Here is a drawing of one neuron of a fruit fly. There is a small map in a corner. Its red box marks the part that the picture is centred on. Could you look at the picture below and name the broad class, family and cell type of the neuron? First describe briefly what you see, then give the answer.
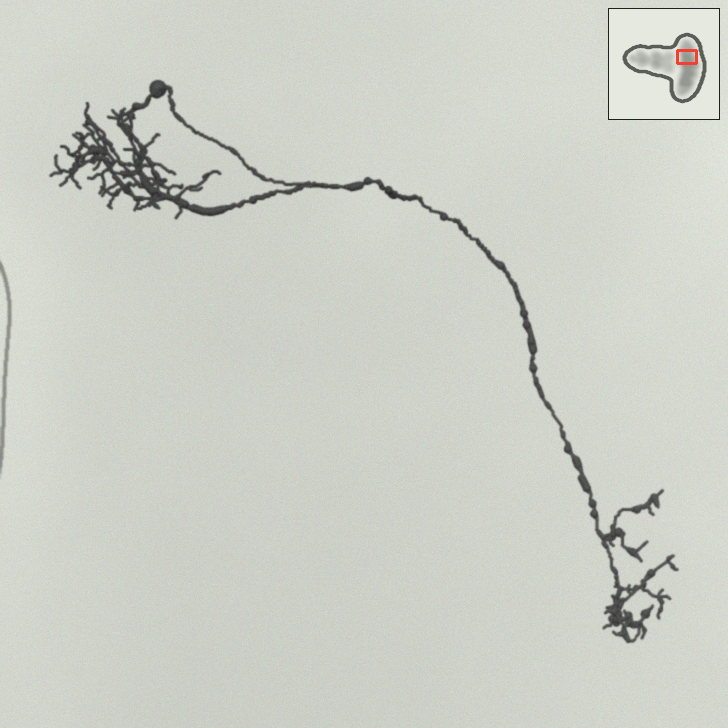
The cell body is at the upper left of the picture. Dozens of branch ends can be seen. This is a visual projection neuron. Its family is hemilineage VPNd2. It is of cell type LC10a.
